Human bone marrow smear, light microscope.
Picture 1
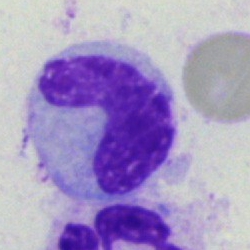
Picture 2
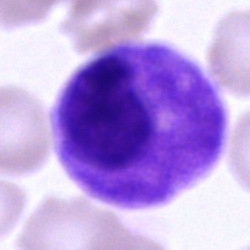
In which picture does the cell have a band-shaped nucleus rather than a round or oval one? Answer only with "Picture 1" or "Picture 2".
Picture 1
